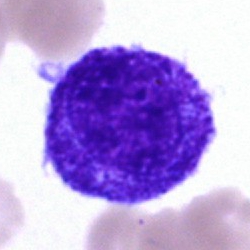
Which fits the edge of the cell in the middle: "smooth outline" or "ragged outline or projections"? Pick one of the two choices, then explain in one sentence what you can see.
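Ragged outline or projections. A small, fine tag projects from the edge at the upper left.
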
